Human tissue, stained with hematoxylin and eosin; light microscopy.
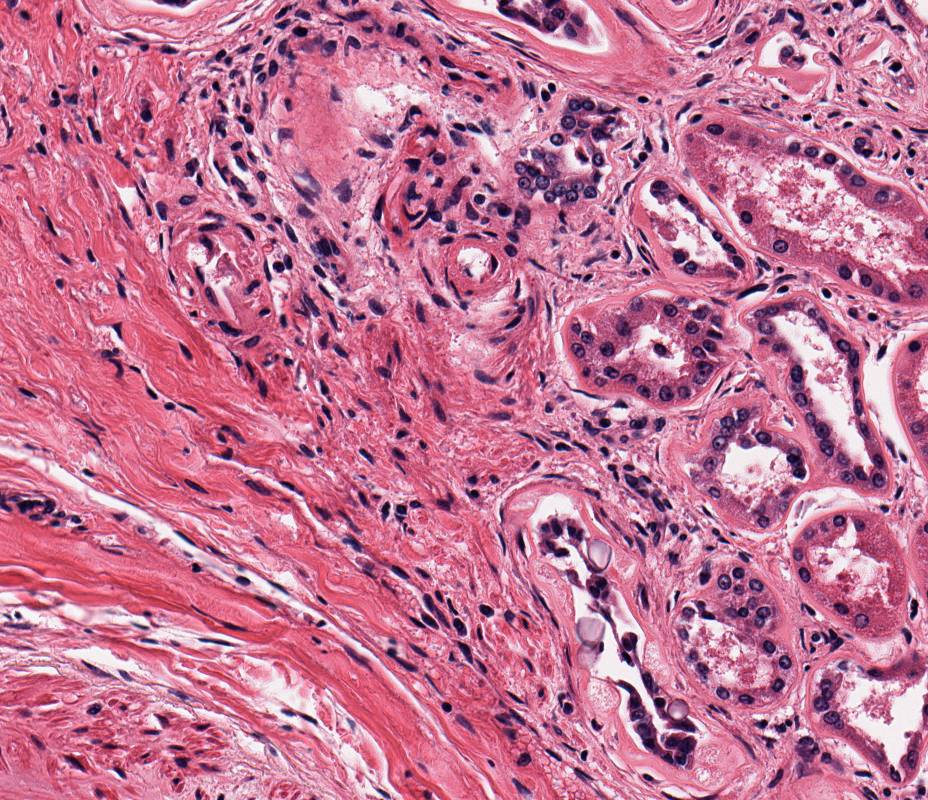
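Renal cortex. Closely packed epithelial tubules occupy the right half and dense fibrous tissue the left. Single-layered cuboidal cells line the tubules, with round, dark nuclei and abundant pink, finely granular cytoplasm. On the left, wavy pink collagen bundles run obliquely in long parallel strands.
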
